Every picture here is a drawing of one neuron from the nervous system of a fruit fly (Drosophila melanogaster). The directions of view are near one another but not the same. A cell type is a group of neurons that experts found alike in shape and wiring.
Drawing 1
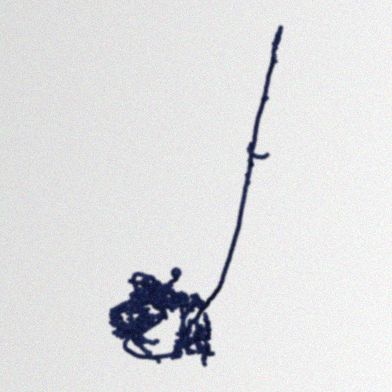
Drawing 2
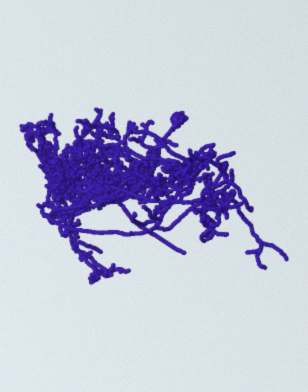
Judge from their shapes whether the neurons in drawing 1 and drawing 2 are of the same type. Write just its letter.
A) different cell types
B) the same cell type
A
